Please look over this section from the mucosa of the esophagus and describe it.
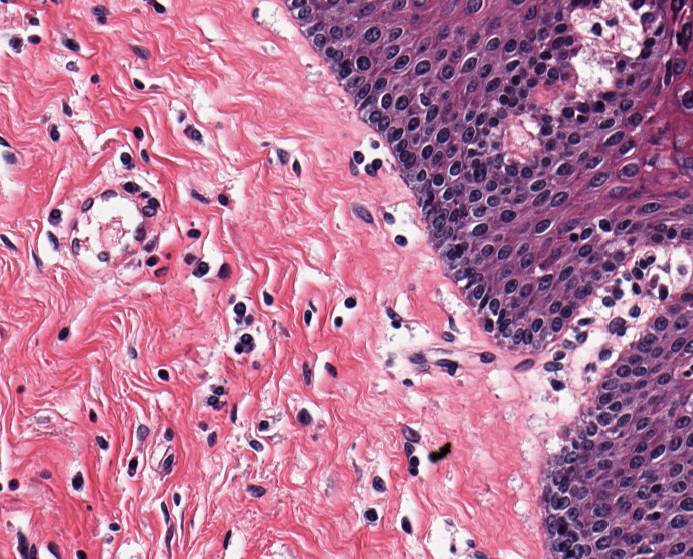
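On the right there's a densely cellular epithelial mass, while pink fibrous stroma takes up the left and centre. Its cells are closely packed, and their oval nuclei look fairly uniform. The border between the two runs obliquely from top centre toward the lower right. I notice cells with small dark nuclei scattered loosely through the stroma.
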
